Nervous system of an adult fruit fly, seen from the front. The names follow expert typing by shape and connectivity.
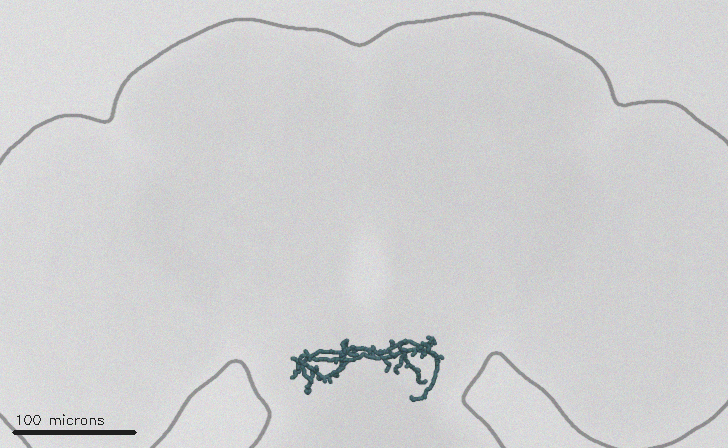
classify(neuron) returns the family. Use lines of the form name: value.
family: class mechanosensory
